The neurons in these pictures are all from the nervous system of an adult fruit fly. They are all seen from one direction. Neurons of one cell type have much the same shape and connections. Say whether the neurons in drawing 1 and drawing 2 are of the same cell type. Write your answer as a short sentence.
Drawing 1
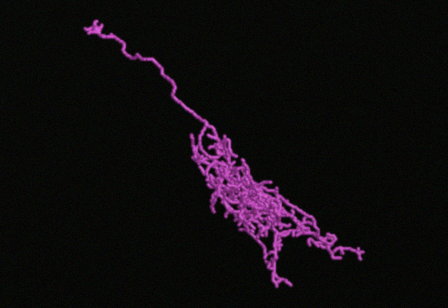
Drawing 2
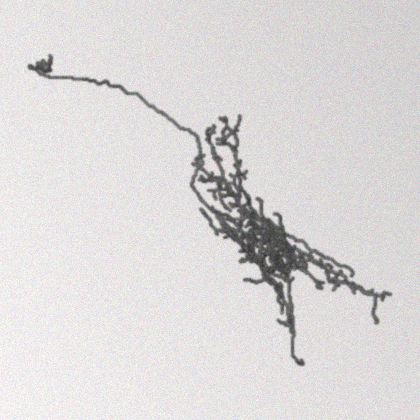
They are of the same cell type.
